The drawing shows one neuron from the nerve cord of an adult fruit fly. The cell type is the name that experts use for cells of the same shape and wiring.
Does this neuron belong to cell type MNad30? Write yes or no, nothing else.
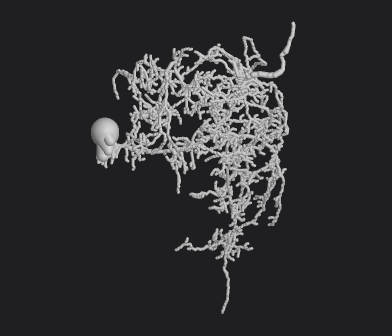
no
